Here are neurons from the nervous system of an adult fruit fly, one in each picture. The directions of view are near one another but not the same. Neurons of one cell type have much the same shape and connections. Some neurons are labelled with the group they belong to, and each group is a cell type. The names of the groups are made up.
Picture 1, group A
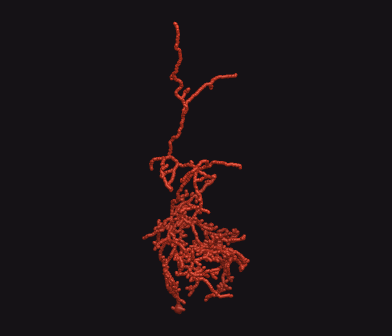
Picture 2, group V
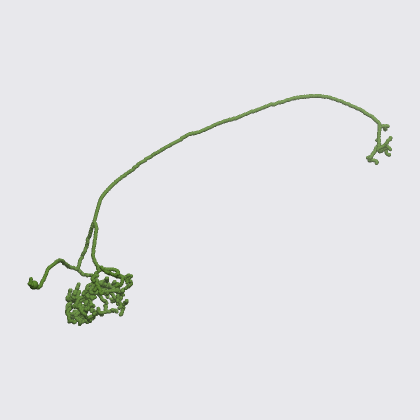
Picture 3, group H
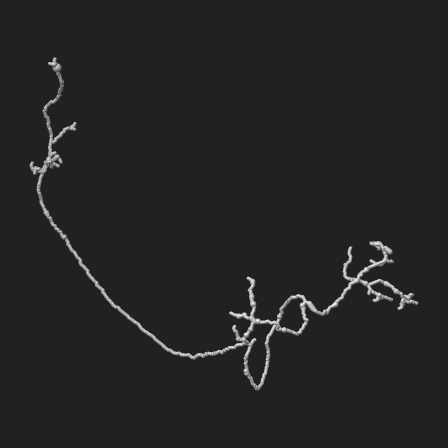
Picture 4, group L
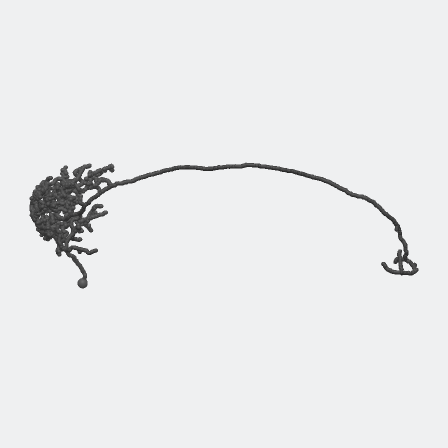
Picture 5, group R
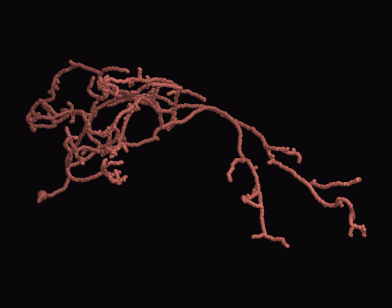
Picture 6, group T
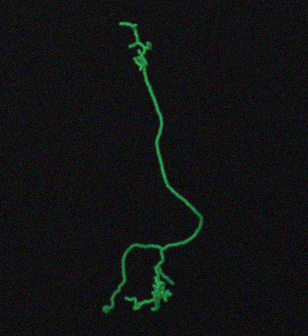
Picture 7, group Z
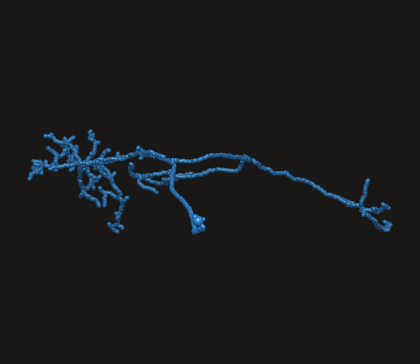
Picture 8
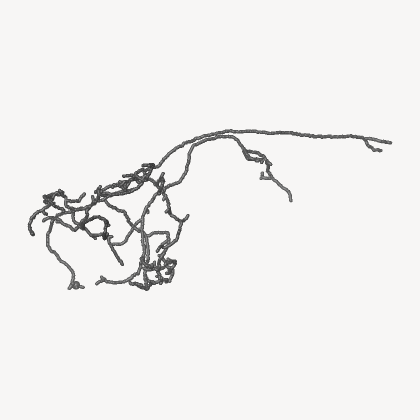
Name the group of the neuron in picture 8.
group R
